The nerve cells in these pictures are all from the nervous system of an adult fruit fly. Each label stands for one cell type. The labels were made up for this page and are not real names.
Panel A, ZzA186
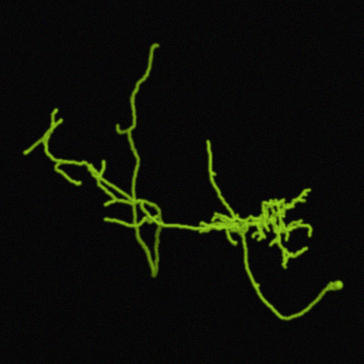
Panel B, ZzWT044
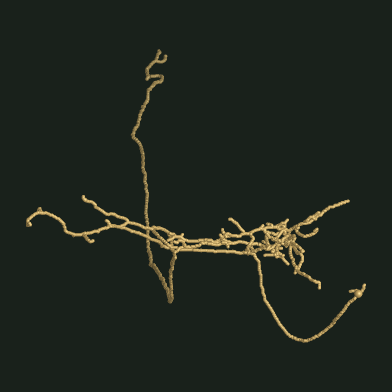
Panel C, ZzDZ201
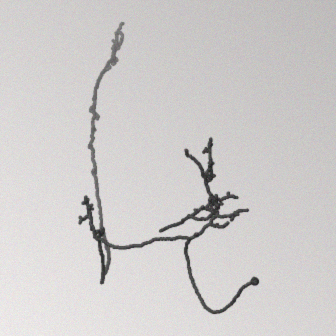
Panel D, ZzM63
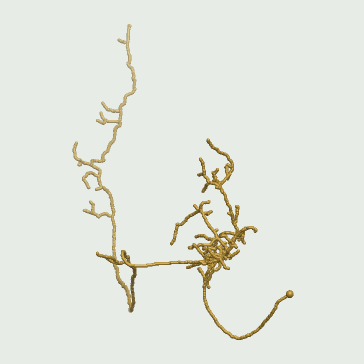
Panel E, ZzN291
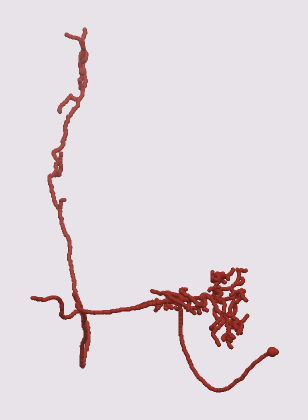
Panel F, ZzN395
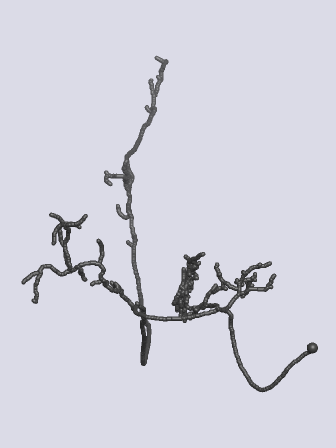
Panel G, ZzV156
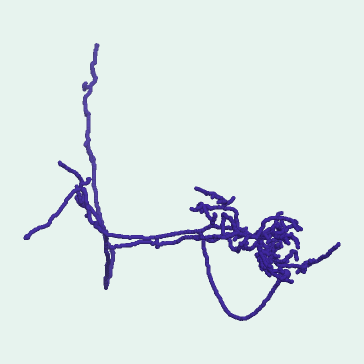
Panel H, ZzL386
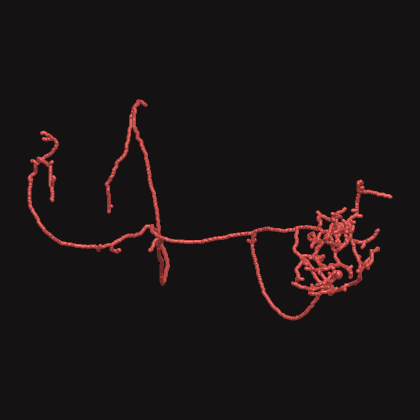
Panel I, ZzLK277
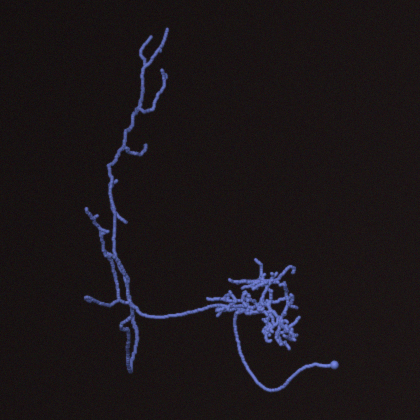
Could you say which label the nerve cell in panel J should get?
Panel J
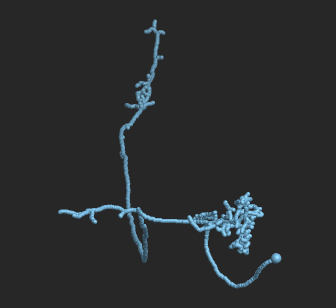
ZzLK277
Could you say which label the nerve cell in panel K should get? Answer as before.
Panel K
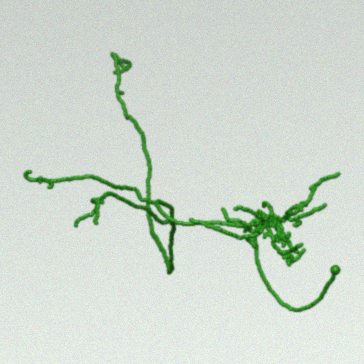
ZzWT044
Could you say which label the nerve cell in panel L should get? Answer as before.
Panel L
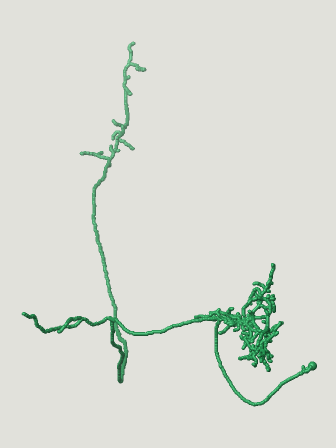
ZzLK277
